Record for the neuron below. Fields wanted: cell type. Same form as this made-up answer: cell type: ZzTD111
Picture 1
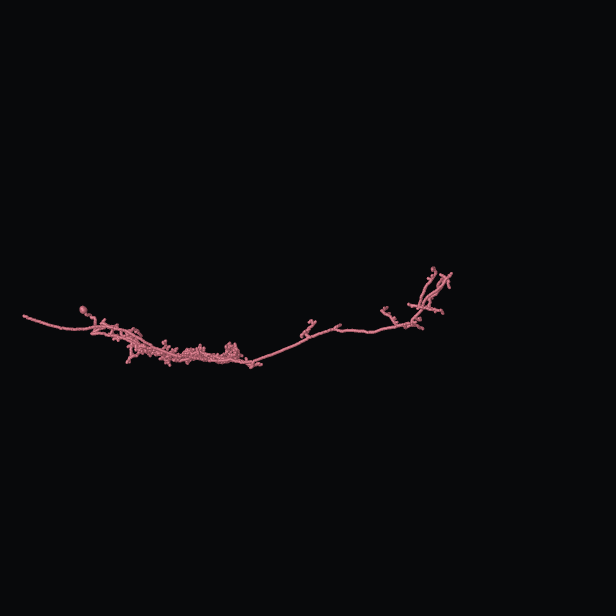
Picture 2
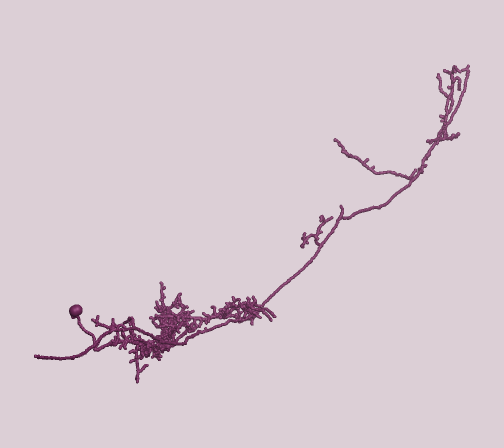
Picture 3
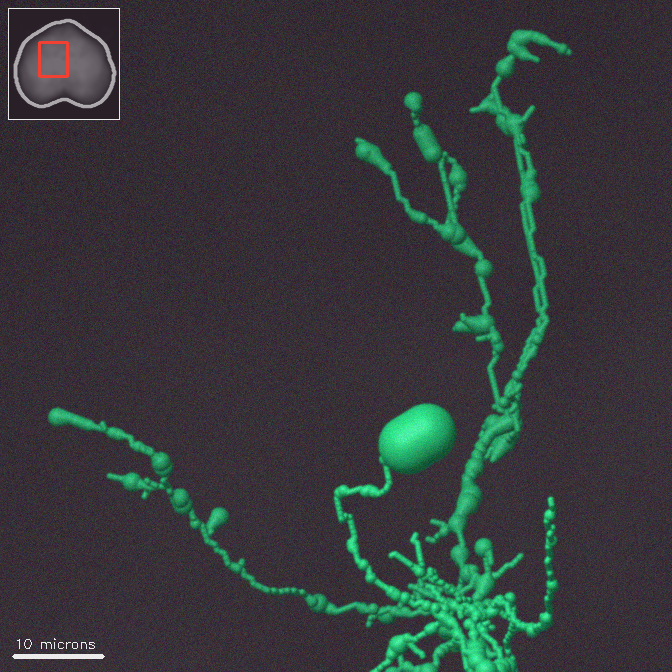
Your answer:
cell type: AN17A047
